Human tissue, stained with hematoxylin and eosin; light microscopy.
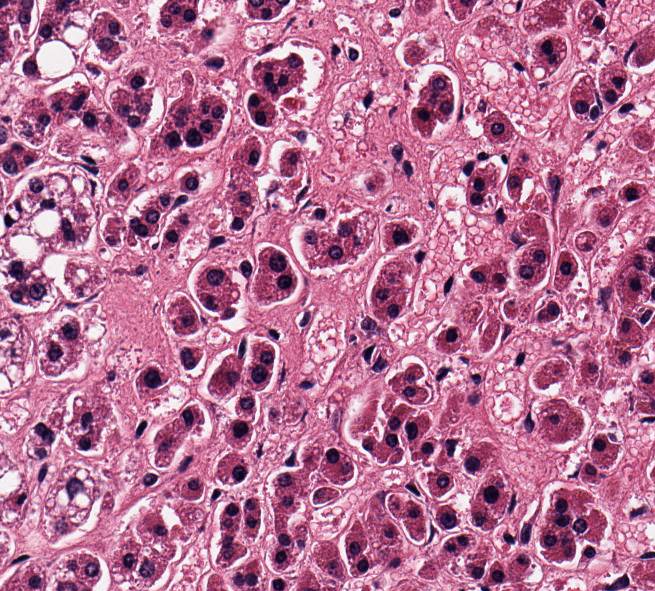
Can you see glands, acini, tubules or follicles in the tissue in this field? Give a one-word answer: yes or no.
No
